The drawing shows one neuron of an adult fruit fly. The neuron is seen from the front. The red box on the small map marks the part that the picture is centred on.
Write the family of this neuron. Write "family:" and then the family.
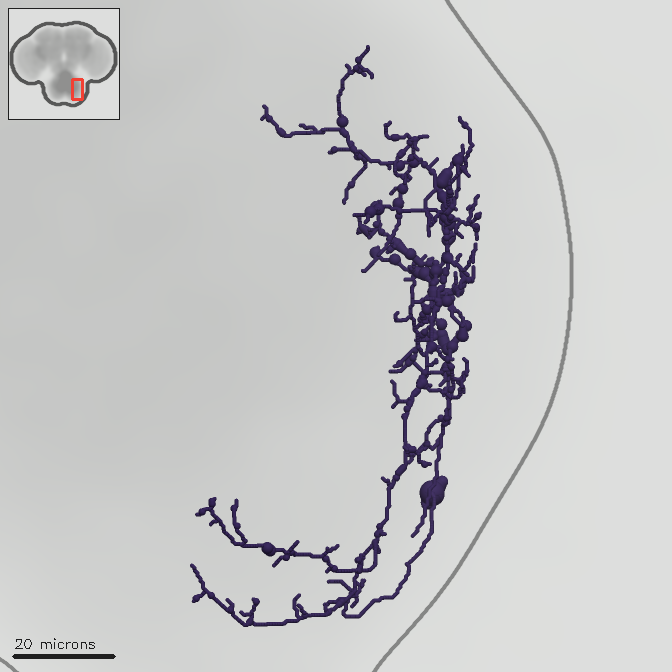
family: hemilineage 13A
